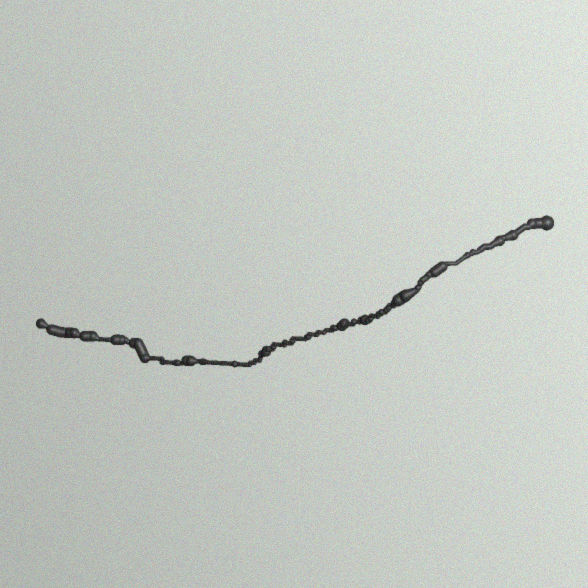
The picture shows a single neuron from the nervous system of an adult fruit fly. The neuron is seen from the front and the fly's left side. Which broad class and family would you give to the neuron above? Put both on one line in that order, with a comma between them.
photoreceptor or other optic-lobe sensory neuron, class visual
